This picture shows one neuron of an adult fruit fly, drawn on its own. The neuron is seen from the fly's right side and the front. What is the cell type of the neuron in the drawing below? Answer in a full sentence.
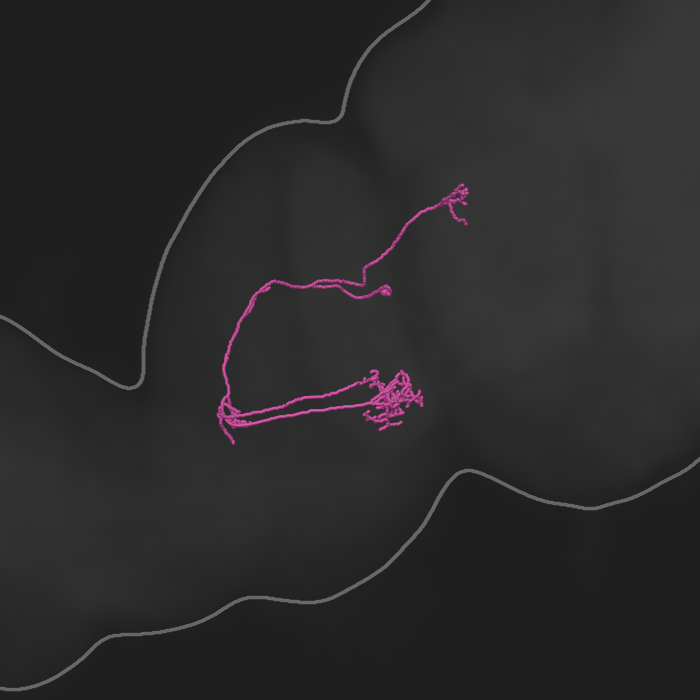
The cell type is LLPC4.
